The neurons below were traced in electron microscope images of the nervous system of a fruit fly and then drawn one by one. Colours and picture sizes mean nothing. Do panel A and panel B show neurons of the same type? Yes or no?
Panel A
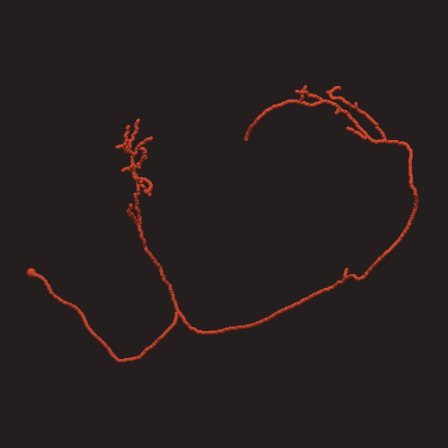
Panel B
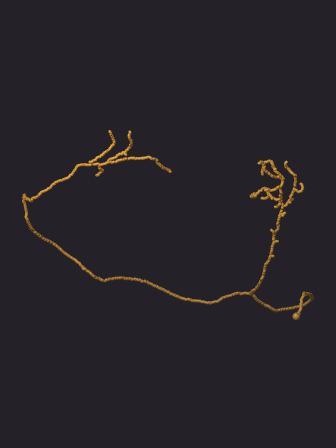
yes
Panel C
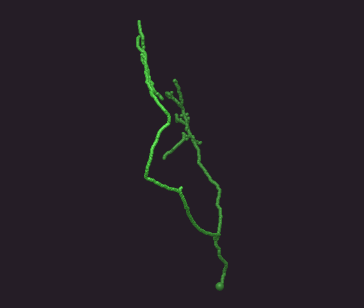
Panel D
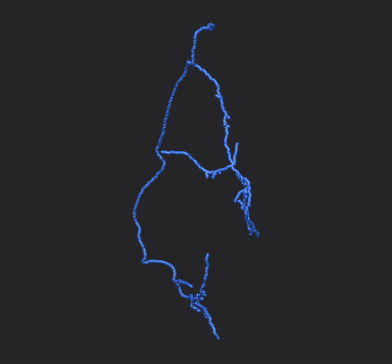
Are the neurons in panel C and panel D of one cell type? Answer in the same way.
yes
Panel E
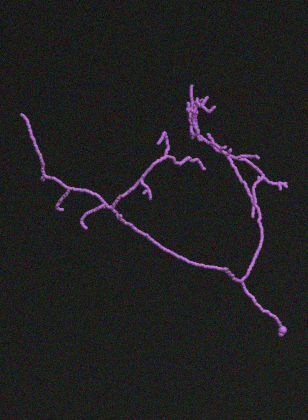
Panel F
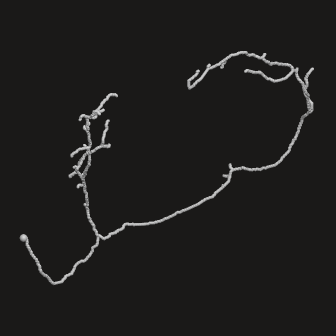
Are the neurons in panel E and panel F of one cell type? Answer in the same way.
no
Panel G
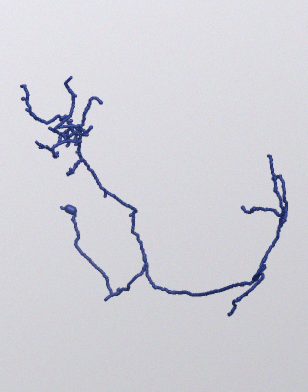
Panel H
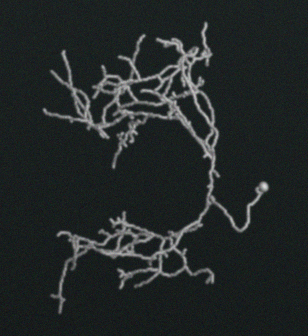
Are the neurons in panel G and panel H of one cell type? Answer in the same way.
no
